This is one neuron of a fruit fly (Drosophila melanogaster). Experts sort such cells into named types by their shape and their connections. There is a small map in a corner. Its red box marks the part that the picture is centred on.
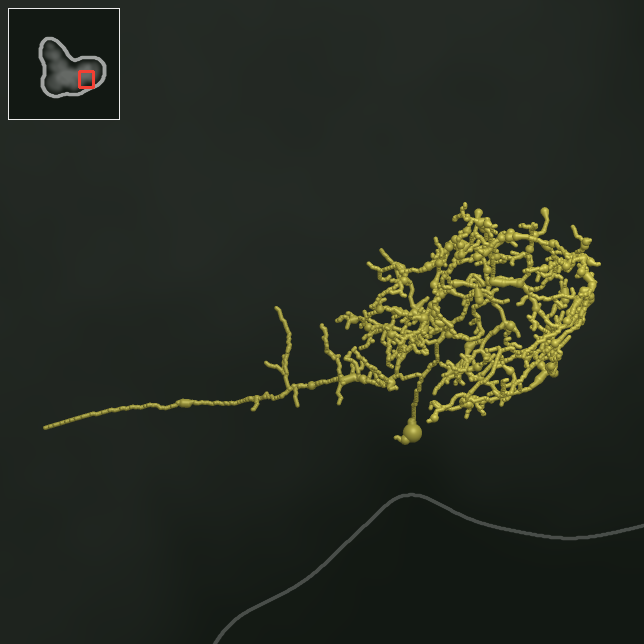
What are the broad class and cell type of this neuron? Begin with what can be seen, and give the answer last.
Dozens of branch ends can be seen. In this view it is wider than it is tall. This is a central-brain intrinsic neuron. The cell type is CB3409.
